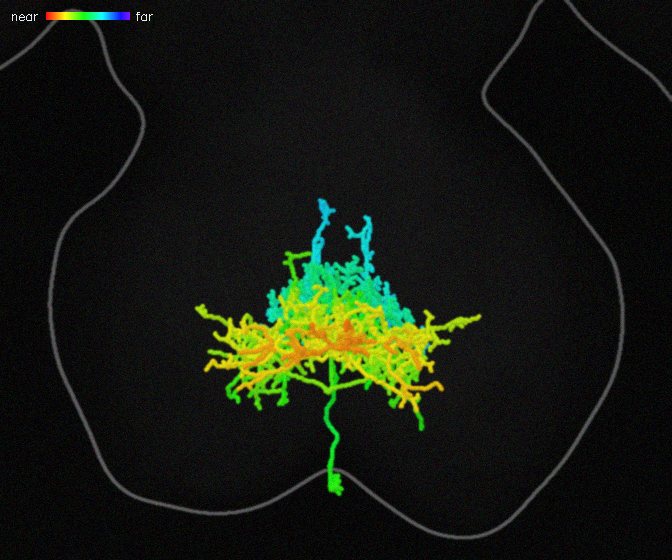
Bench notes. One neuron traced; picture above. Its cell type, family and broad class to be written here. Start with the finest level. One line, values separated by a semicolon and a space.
IN00A004; hemilineage 00A; nerve-cord intrinsic neuron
